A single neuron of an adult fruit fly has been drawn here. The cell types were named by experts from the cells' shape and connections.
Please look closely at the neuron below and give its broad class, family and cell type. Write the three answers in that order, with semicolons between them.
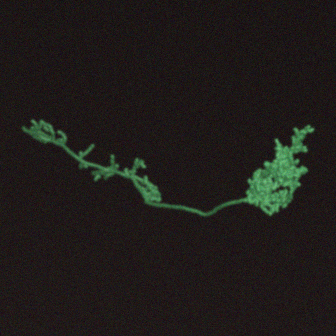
descending neuron; hemilineage LB3; DNge103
